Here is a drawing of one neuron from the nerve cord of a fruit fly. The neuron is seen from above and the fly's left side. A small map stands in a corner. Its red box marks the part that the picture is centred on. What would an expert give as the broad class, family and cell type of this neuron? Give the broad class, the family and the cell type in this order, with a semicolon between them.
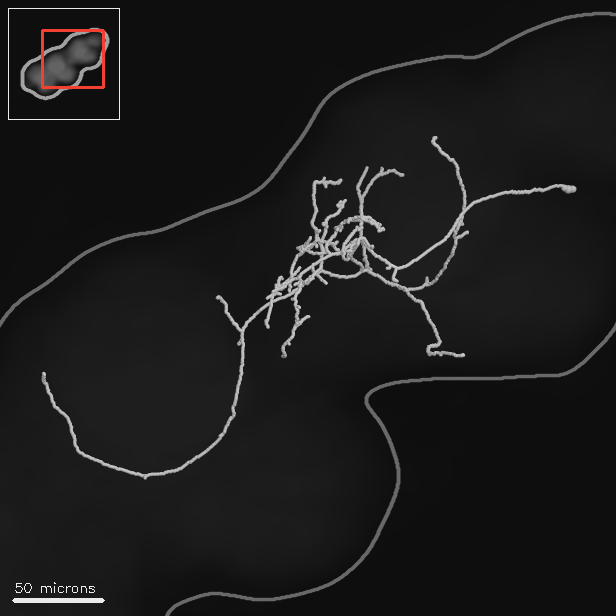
nerve-cord intrinsic neuron; hemilineage 12B; IN12B048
